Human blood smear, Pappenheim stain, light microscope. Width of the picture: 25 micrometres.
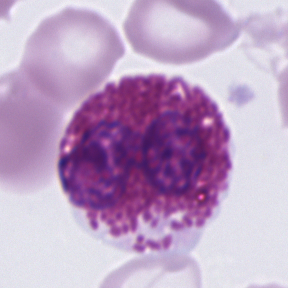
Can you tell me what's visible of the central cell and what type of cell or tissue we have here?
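Measuring about 16 micrometres across, the cell has a nucleus of two lobes lying side by side. Coarse, round granules of even size, reddish-purple in colour, crowd the cytoplasm. These granules lie over the nucleus as well as around it. Answer: eosinophil.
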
